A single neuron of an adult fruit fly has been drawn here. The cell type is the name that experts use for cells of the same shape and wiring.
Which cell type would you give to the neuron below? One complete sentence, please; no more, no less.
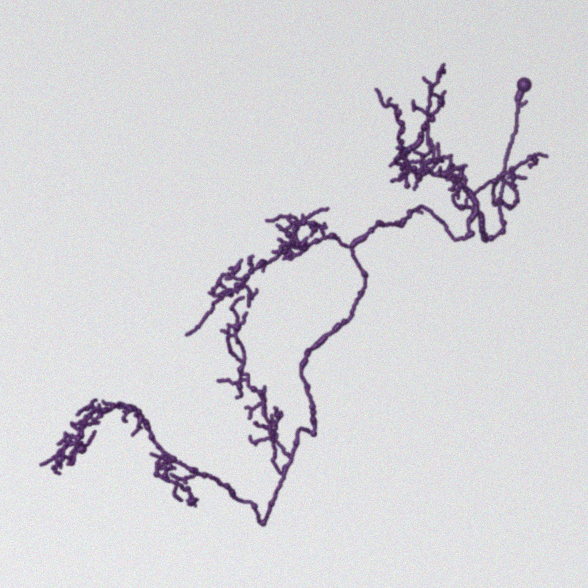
It is PPL204 that is the cell type of the neuron.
